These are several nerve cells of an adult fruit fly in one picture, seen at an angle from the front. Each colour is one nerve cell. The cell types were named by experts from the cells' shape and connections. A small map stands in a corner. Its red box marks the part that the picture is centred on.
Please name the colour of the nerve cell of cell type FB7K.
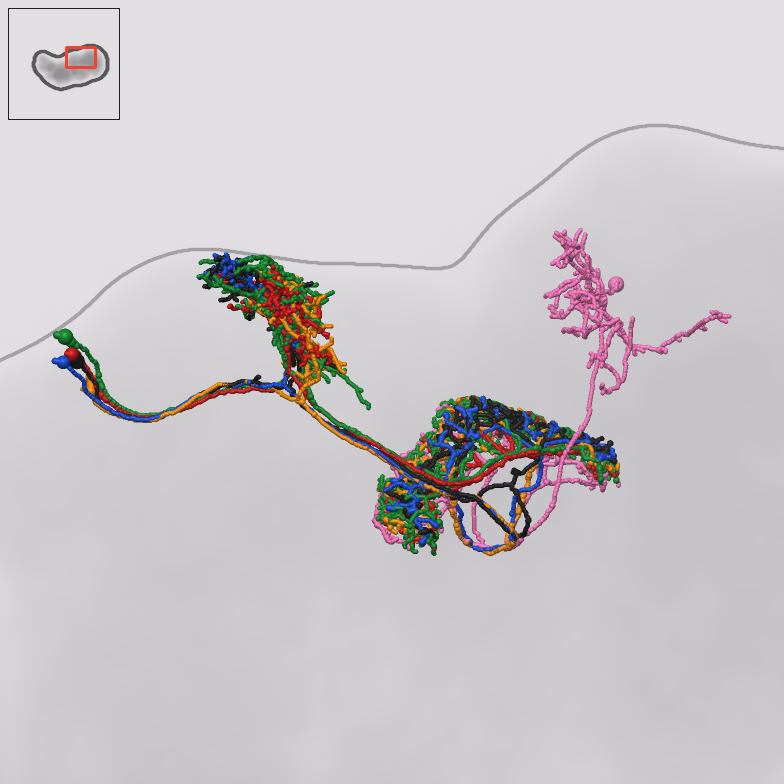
red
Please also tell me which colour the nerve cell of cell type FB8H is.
blue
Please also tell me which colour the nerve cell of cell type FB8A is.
black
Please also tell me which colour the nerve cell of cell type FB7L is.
orange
